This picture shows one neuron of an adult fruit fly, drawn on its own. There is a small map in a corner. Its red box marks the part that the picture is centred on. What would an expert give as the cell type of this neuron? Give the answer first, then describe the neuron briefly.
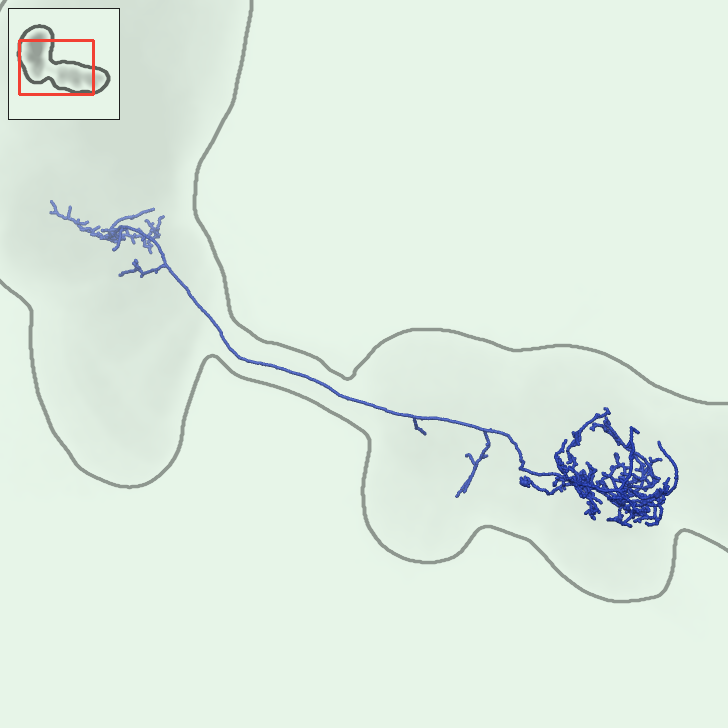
It is of cell type AN10B021. Its broad class is ascending neuron. The picture shows dozens of branch ends. As drawn here it is wider than it is tall.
